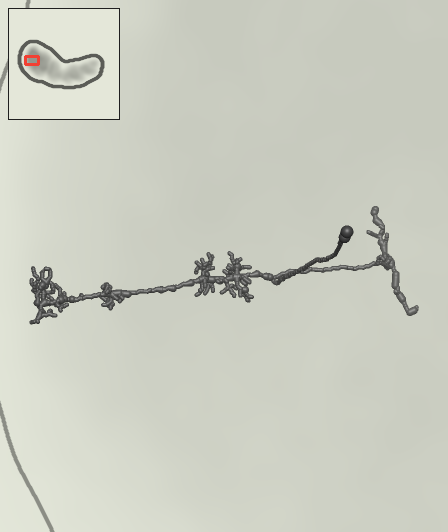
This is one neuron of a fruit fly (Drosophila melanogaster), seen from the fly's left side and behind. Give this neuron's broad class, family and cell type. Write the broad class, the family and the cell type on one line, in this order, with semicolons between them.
optic-lobe intrinsic neuron; T; T2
